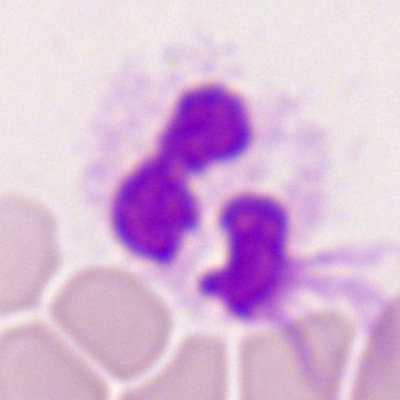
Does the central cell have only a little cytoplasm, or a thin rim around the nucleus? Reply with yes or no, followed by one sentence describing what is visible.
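No. The cytoplasm is plentiful and pale lilac.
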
